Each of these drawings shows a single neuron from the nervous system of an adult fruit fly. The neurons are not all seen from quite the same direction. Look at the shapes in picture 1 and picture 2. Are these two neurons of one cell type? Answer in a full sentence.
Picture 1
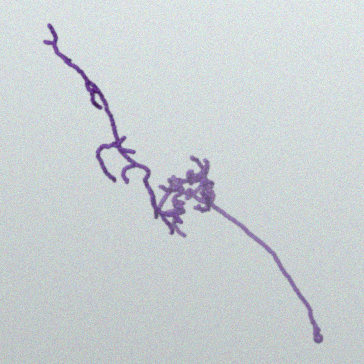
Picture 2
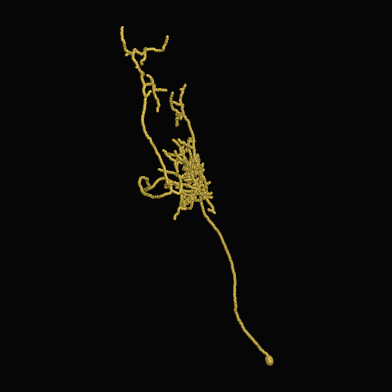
They are of different cell types.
